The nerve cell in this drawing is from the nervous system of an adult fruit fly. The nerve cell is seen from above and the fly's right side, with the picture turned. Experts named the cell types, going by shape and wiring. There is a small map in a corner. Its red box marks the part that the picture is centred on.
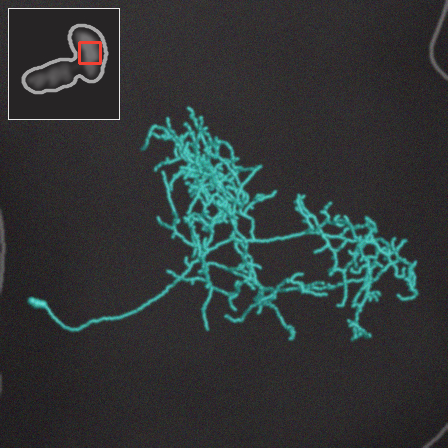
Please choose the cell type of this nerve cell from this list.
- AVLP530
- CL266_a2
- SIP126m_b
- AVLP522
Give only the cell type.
CL266_a2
